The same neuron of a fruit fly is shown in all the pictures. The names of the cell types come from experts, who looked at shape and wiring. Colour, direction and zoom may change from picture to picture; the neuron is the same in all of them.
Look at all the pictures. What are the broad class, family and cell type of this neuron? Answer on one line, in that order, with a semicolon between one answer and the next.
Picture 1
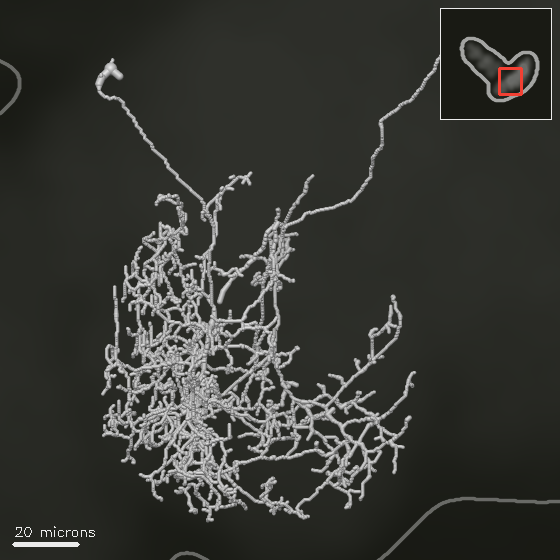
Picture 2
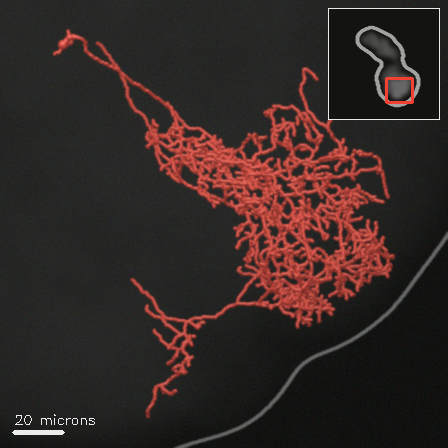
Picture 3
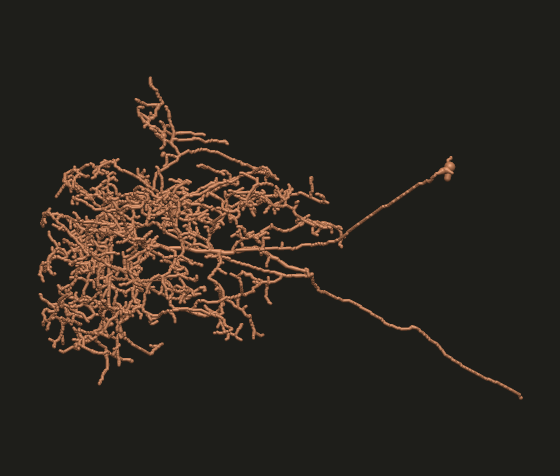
central-brain intrinsic neuron; hemilineage VLPl&p2_posterior; AVLP503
